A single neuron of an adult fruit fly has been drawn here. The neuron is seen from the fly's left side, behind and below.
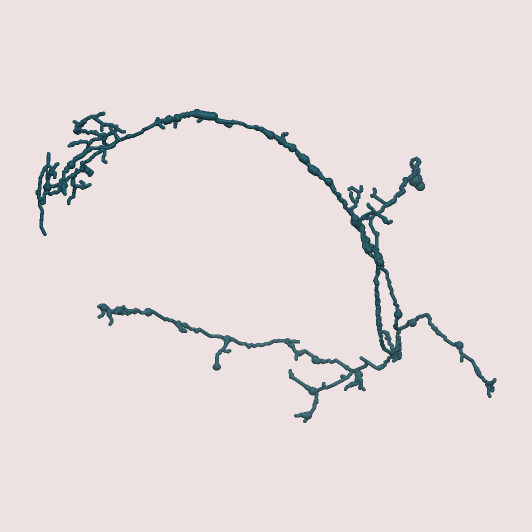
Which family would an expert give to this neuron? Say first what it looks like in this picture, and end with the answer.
The picture shows dozens of branch ends. In this view it is wider than it is tall. It is a central-brain intrinsic neuron. Its family is hemilineage SMPpd1.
